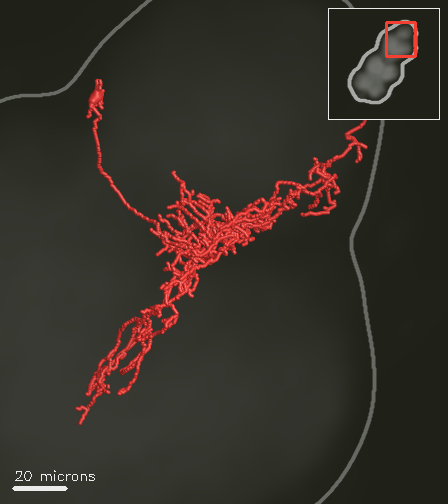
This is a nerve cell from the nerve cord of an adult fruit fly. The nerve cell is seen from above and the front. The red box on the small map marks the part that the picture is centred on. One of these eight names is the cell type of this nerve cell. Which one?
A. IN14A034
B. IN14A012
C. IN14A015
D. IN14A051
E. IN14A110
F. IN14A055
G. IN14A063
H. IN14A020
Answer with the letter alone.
H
